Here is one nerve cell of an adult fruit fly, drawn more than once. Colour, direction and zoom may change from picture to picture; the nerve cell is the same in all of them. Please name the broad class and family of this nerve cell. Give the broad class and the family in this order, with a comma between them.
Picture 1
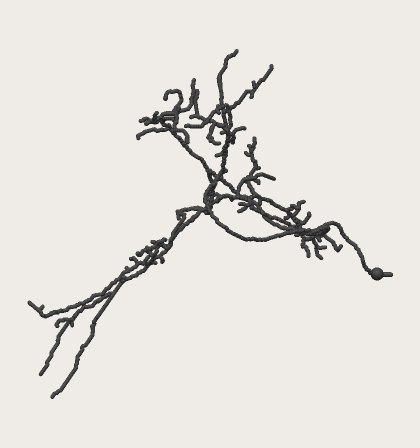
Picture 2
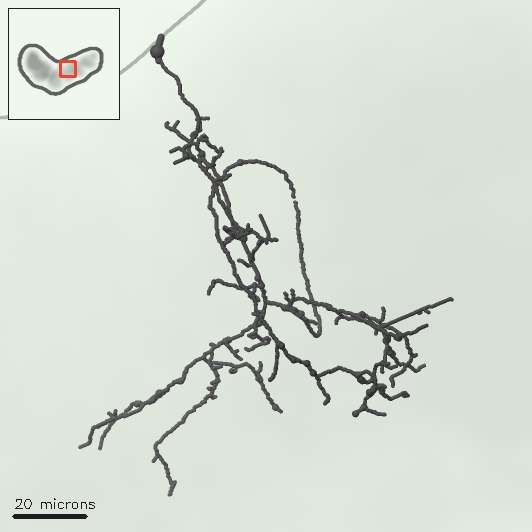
nerve-cord intrinsic neuron, hemilineage 17A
